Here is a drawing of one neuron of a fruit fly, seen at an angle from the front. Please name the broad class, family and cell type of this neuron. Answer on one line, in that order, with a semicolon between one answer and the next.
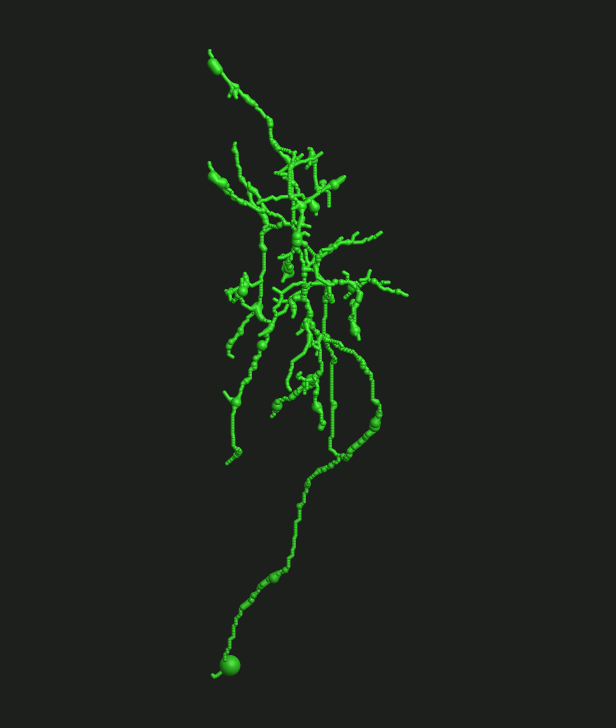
optic-lobe intrinsic neuron; LPi; LPi2d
